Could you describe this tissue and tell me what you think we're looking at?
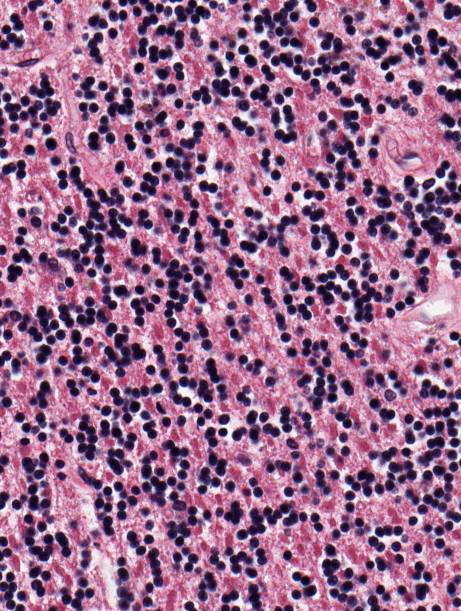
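These nuclei are small, round, uniform and darkly stained. Around most of them you will see little or no cytoplasm. Between the nuclei lies pink, finely fibrillary material. Toward the upper right, notice a small vessel with a pink wall. This tissue is cerebellum.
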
